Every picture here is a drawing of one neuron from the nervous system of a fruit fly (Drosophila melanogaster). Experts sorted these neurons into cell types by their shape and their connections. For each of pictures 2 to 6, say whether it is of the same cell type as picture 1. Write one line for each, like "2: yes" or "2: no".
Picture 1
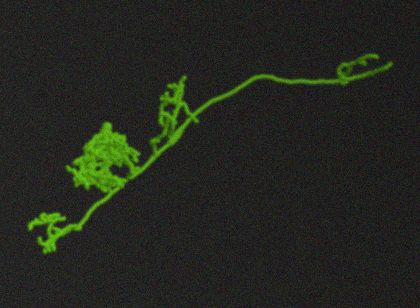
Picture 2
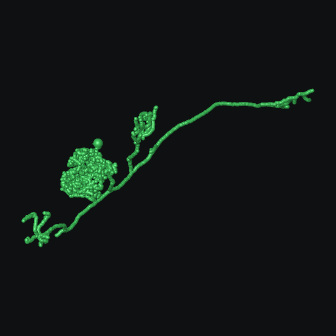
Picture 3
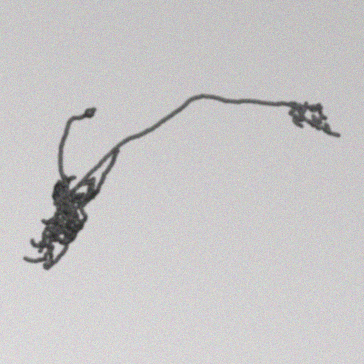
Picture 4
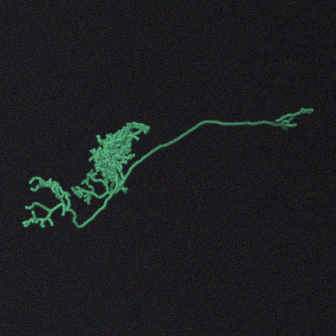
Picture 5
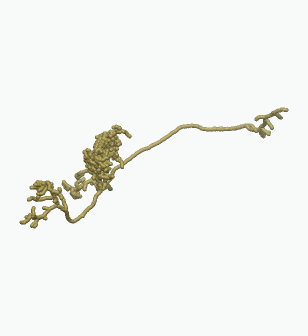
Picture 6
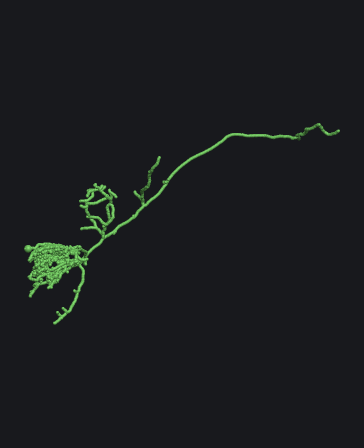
2: yes
3: no
4: yes
5: yes
6: yes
